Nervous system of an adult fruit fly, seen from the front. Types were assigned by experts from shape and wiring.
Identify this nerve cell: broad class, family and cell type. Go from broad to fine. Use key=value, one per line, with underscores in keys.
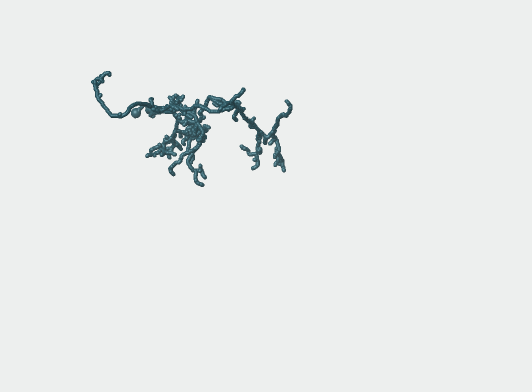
broad_class=central-brain intrinsic neuron
family=hemilineage SMPpv2_dorsal
cell_type=CL143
